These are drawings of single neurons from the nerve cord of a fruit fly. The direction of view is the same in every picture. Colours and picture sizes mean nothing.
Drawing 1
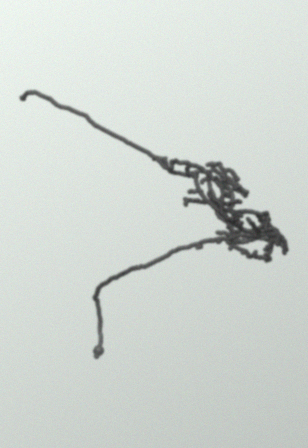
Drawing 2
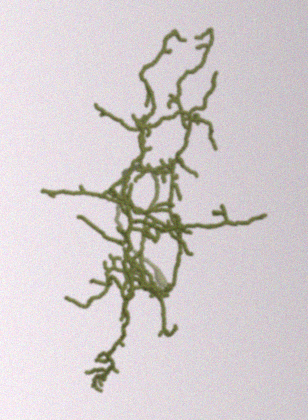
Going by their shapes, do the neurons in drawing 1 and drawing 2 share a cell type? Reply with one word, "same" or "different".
different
